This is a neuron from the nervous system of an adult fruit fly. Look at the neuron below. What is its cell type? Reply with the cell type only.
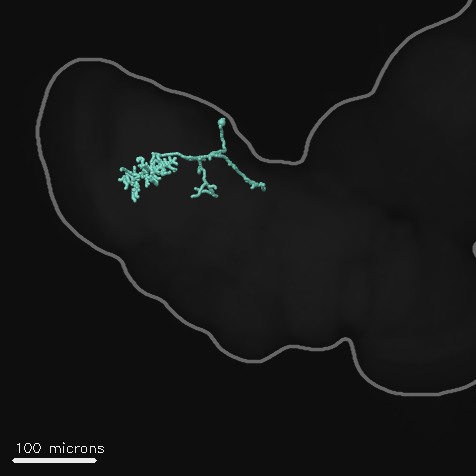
LoVP27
